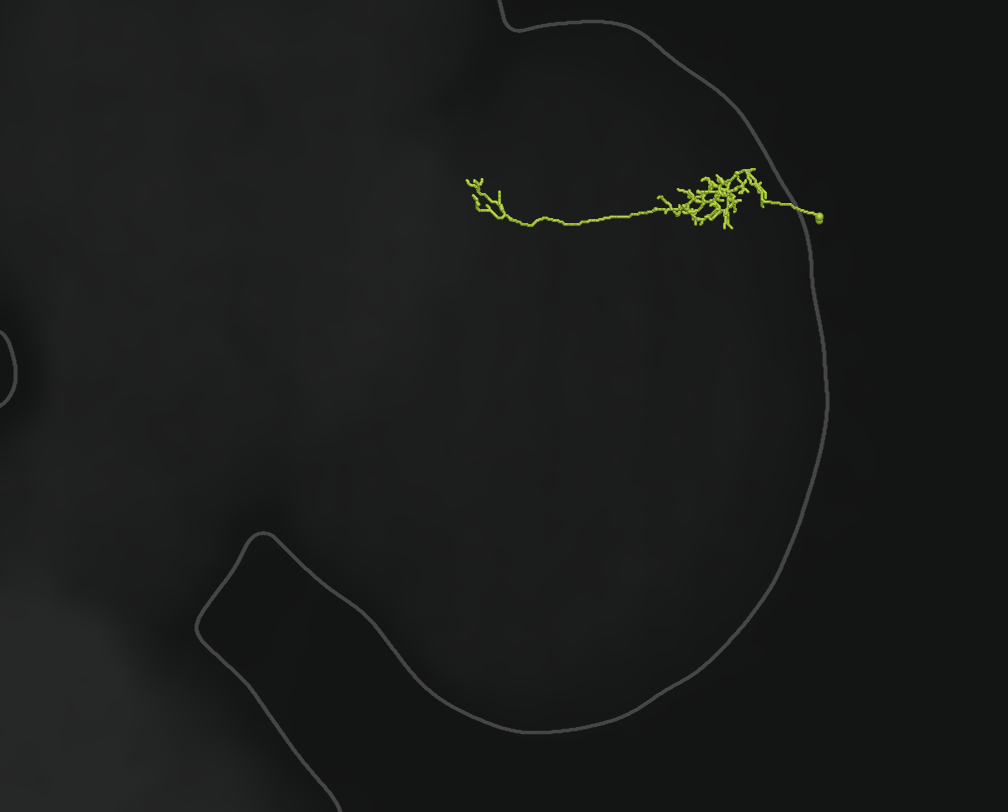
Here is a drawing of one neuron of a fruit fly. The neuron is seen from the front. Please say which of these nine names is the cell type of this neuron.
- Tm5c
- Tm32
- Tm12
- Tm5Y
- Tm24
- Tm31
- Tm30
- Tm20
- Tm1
Tm5c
